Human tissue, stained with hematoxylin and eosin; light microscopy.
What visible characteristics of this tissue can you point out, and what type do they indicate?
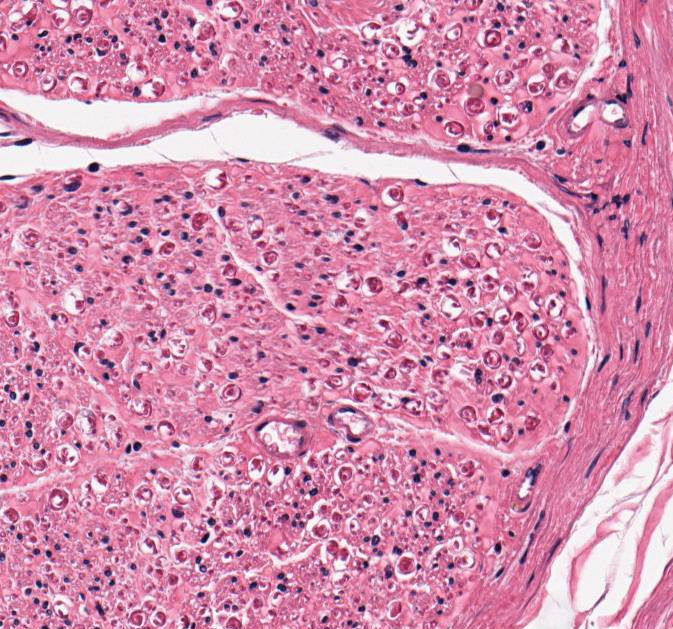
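Each compartment is bounded by a thin layered sheath of pink fibres, with flattened, elongated nuclei lying along it. Within the compartments are many round clear vacuoles, most holding a single pink globule, and small dark round to oval nuclei scattered fairly evenly among them. No fat cells are present. This is tibial nerve.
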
